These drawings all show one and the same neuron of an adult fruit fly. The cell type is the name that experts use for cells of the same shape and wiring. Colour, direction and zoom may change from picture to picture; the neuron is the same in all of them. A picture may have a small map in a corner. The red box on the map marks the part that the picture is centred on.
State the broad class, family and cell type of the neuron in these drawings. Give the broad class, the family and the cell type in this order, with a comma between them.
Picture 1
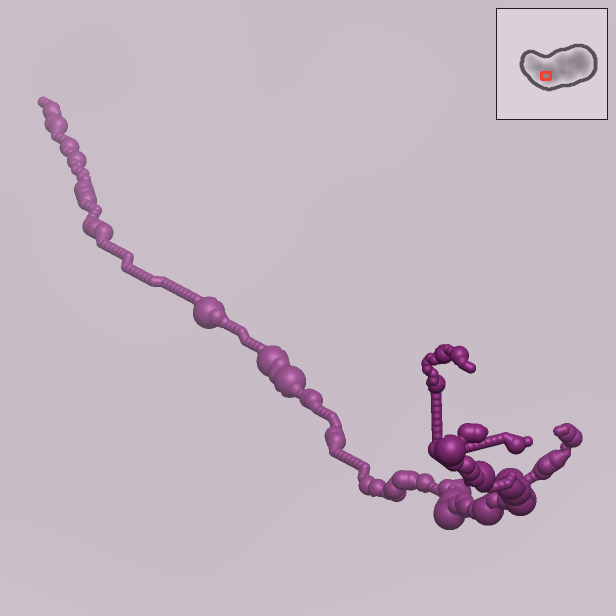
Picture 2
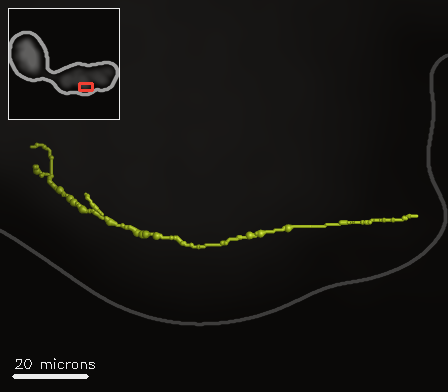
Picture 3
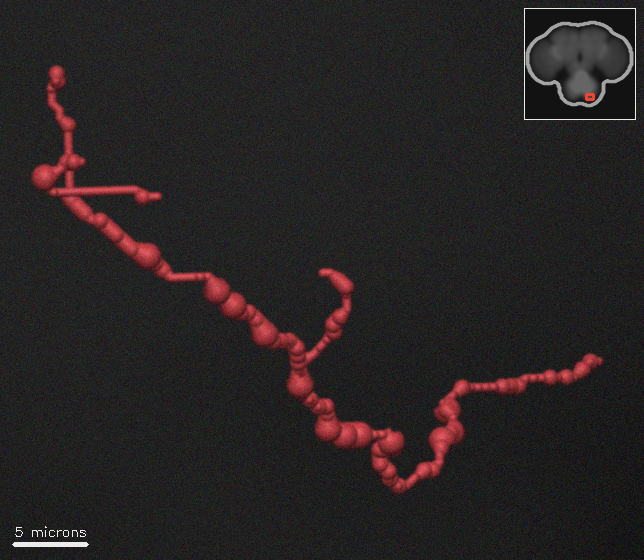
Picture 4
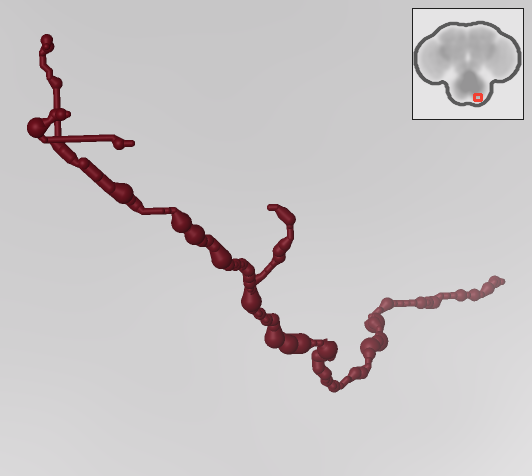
sensory neuron entering the nerve cord, class mechanosensory tactile, SNta20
